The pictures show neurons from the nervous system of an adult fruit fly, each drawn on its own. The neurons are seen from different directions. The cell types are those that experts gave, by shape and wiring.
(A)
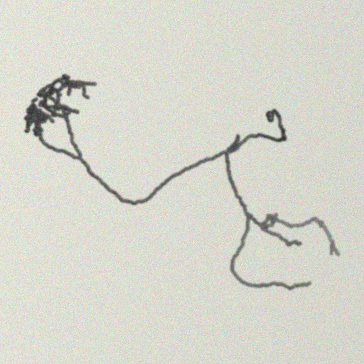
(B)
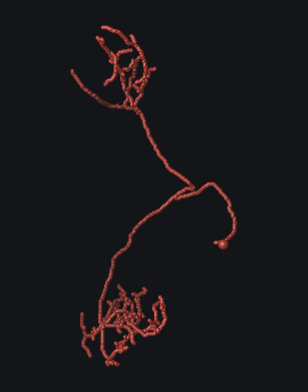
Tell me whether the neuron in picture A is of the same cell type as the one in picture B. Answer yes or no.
no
